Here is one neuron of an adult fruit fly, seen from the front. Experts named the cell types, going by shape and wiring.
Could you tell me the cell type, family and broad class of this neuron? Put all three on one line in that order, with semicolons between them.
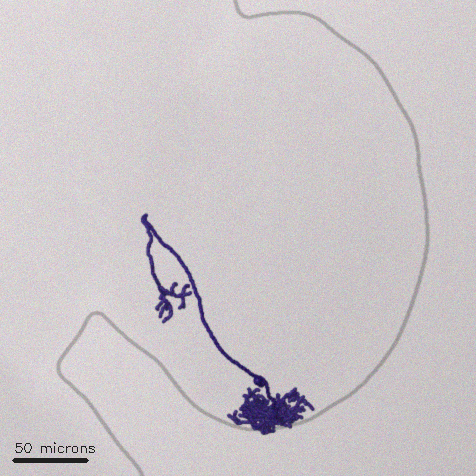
MeLo2; MeLo; optic-lobe intrinsic neuron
